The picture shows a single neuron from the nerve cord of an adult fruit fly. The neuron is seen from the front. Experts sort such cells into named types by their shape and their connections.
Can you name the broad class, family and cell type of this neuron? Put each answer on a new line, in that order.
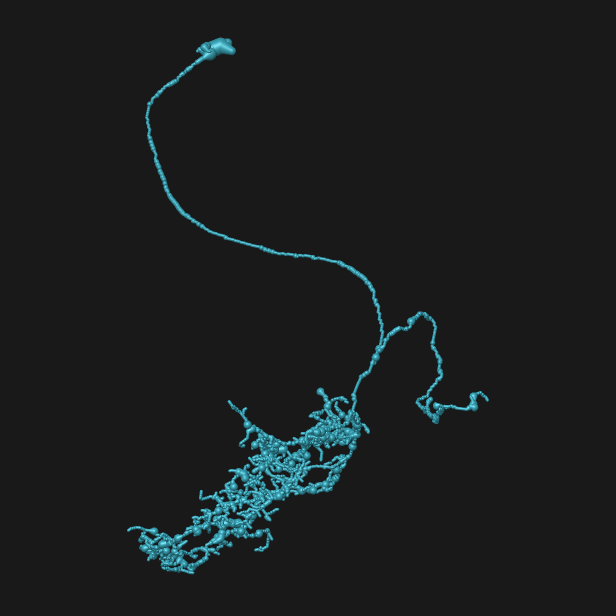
nerve-cord intrinsic neuron
hemilineage 23B
IN23B049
